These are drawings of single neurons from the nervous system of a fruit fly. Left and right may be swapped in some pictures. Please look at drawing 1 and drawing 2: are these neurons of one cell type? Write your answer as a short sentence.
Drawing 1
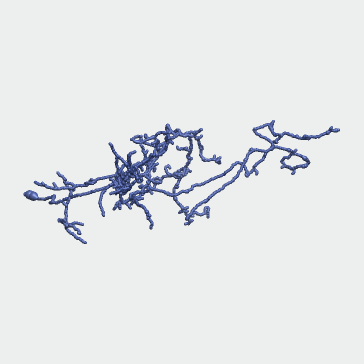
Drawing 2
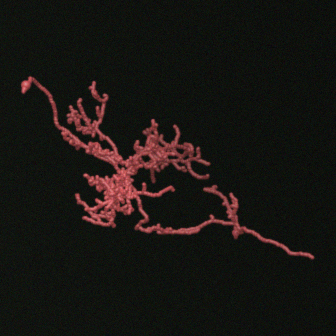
They are of the same cell type.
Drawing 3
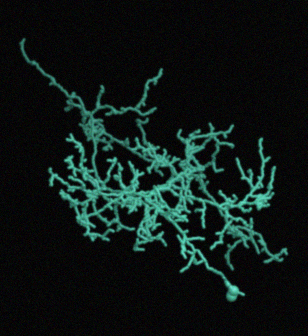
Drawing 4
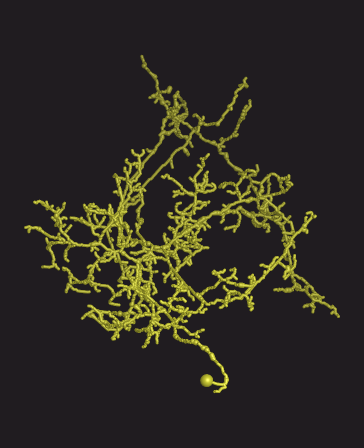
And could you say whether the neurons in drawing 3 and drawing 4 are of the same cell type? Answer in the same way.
They are of the same cell type.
